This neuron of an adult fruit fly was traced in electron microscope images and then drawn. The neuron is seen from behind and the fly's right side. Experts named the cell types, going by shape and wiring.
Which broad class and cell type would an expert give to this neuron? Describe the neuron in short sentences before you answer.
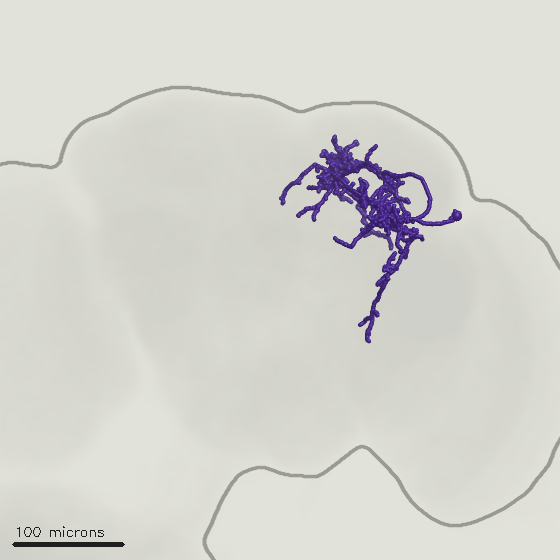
The cell body can be seen on the right of the picture. By the scale bar it is about 190 microns tall in this view. Its broad class is central-brain intrinsic neuron. The cell type is CL362.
